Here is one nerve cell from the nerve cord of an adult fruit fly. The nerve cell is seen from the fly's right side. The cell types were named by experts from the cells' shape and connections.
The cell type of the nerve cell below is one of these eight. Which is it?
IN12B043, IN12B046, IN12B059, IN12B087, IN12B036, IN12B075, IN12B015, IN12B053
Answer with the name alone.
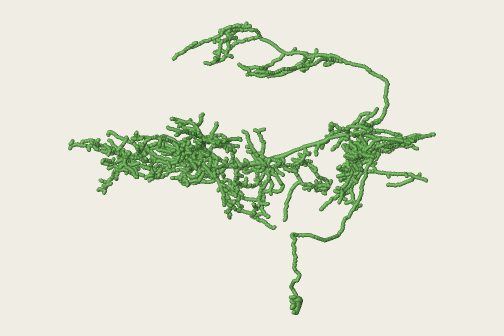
IN12B015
